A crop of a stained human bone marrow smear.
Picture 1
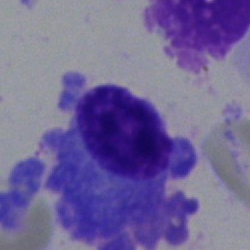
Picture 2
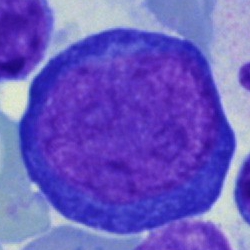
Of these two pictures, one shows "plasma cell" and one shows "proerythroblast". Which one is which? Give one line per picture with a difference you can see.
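Picture 1 shows a plasma cell: The cytoplasm is plentiful and spreads mainly below the nucleus.
Picture 2 shows a proerythroblast: The cytoplasm forms a narrow rim around the whole nucleus.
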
